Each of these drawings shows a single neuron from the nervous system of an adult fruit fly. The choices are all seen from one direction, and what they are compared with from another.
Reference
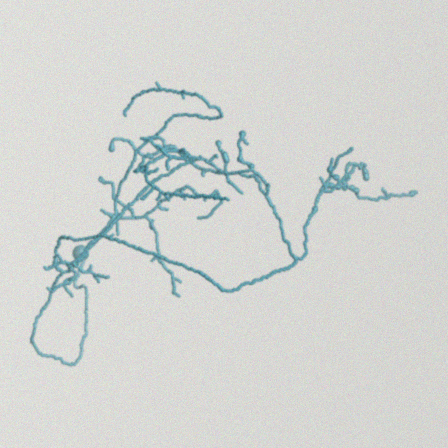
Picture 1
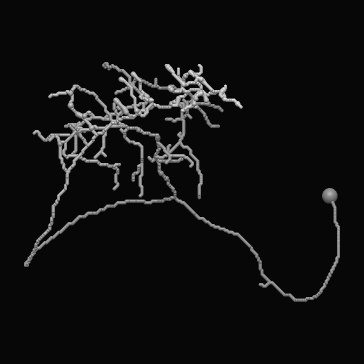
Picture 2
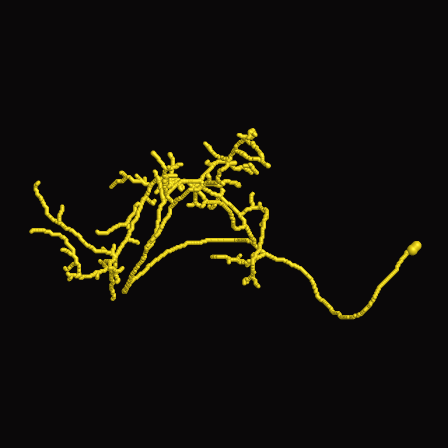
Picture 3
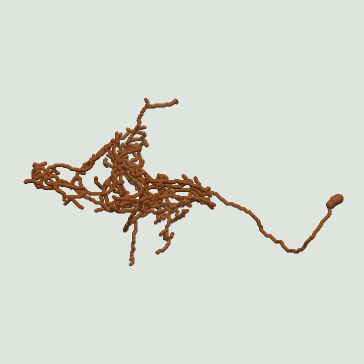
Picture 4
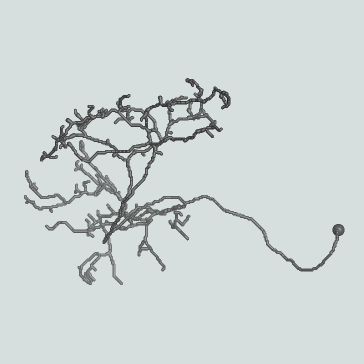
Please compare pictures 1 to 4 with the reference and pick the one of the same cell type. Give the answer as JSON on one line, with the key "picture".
{"picture": 2}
